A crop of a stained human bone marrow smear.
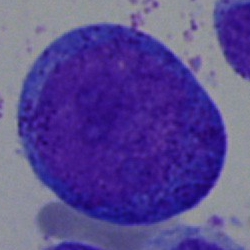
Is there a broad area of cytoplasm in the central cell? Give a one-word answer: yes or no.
No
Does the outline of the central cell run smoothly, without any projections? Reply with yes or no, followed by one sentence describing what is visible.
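Yes. The cell outline is smooth and rounded-oval.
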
